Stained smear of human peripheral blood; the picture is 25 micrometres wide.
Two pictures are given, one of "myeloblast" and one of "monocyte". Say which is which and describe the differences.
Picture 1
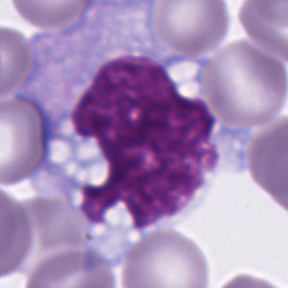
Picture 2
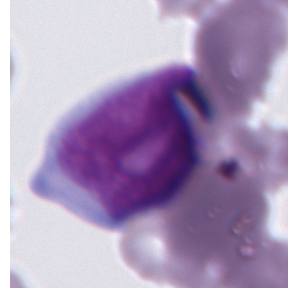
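Picture 1 shows the monocyte, and picture 2 shows the myeloblast. In picture 1 the nucleus is irregular, with a deep notch on its lower left side, whereas in picture 2 the nucleus fills most of the cell and has a paler area near its centre. The monocyte's cytoplasm is abundant and widest at the upper left of the nucleus; the myeloblast's forms only a narrow rim, widest at the lower left of the cell. Their cytoplasm also differs in colour: pale greyish lilac-blue in the monocyte, pale blue in the myeloblast. In addition, the monocyte has several clear round vacuoles clustered in the cytoplasm to the lower left of the nucleus.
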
